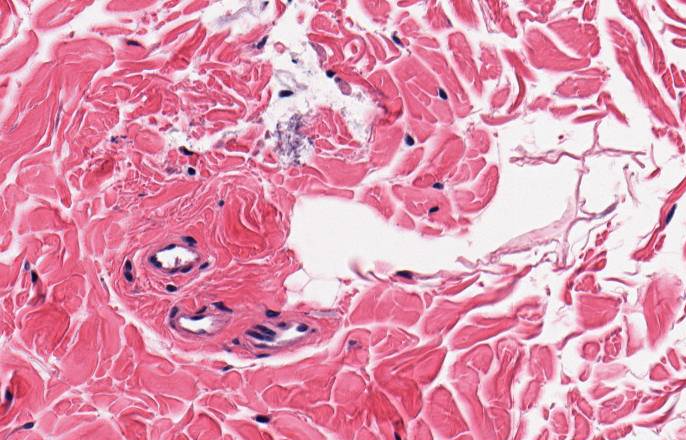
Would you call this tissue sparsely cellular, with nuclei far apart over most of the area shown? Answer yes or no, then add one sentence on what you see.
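Yes. Small dark elongated nuclei are sparse and scattered between the fibres.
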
